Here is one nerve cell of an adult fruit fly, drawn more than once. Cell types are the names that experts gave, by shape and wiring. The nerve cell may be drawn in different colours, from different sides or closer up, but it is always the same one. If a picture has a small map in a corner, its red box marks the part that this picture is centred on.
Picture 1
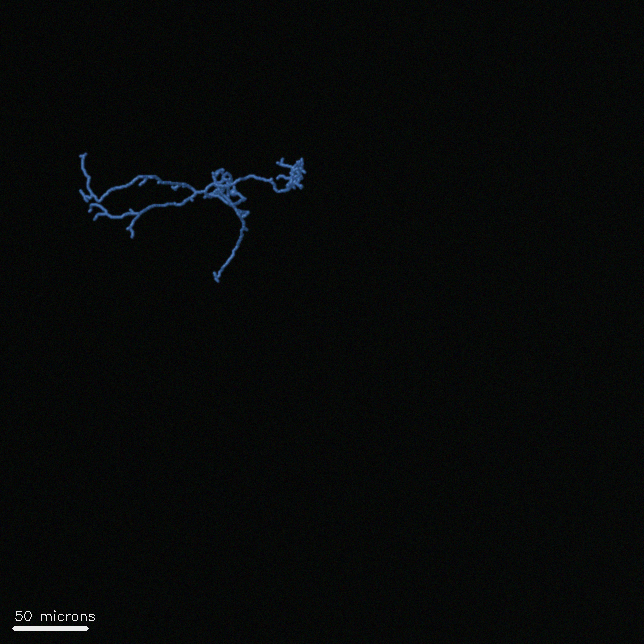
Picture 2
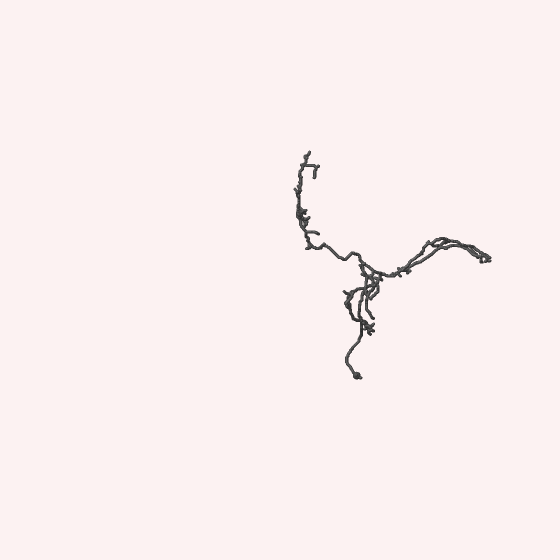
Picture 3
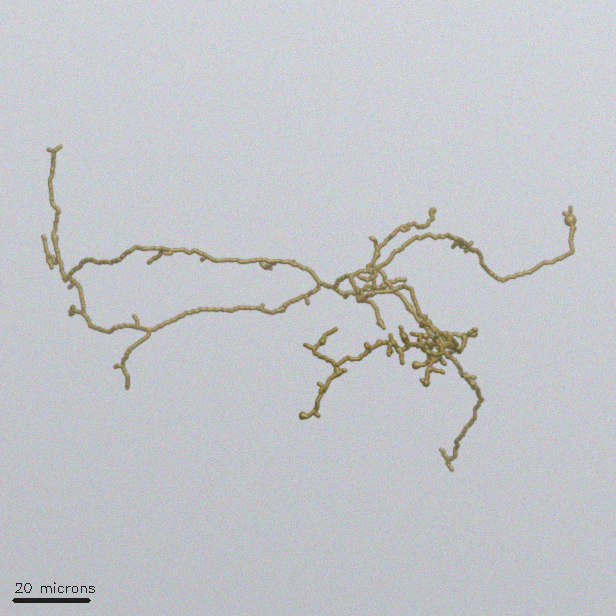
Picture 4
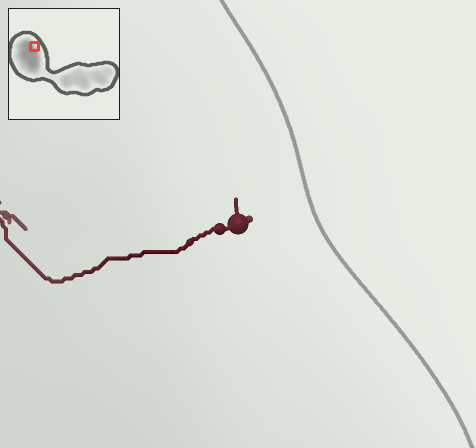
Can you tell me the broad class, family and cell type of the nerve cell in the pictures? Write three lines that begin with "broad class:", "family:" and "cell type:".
broad class: central-brain intrinsic neuron
family: hemilineage DM6_dorso_lateral
cell type: SMP381_a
